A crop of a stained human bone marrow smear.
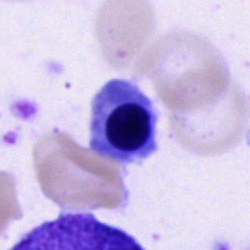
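Erythroblast in the middle of a stained bone marrow smear: see how the outline is irregular and angular instead of smoothly round. The chromatin is very dark and dense, with no visible pattern, and the blue-violet cytoplasm makes a wider rim on the upper-left side of the nucleus than on the right.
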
